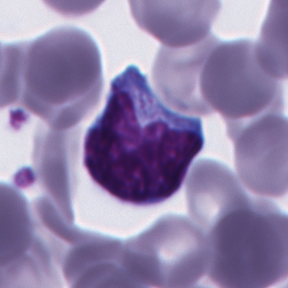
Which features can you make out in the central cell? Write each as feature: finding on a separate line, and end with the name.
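Outline: angular, straight stretches and corners instead of a smooth curve
Nucleus: fills almost the whole cell
Chromatin: dark purple, coarsely clumped
Cytoplasm: scant pale blue-grey rim, mainly along the upper edge
Cell type: typical lymphocyte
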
